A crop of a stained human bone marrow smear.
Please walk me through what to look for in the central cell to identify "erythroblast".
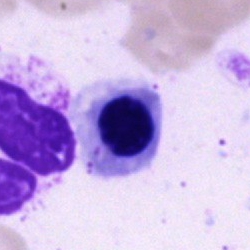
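The chromatin is very dense and almost uniformly dark purple-black.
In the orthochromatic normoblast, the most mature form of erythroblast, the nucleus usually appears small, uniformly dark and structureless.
That near-uniform darkness goes with this description.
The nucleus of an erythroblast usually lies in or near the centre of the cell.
Here it sits off-centre toward the right side, which does not go with that. The cytoplasm forms a moderate rim of pale greyish-blue, and the cell outline is roughly round with a slightly irregular edge.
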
